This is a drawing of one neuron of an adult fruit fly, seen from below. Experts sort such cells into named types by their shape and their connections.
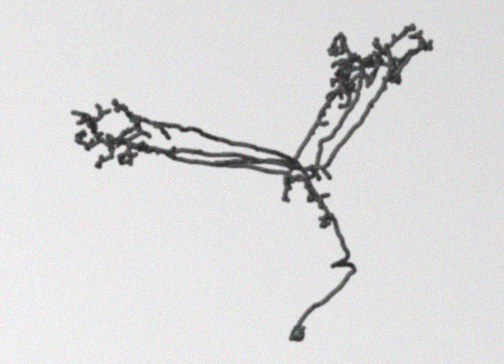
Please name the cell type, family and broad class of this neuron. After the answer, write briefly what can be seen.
The cell type is Y14. Its family is Y. Its broad class is optic-lobe intrinsic neuron. As drawn here it is about as wide as it is tall.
